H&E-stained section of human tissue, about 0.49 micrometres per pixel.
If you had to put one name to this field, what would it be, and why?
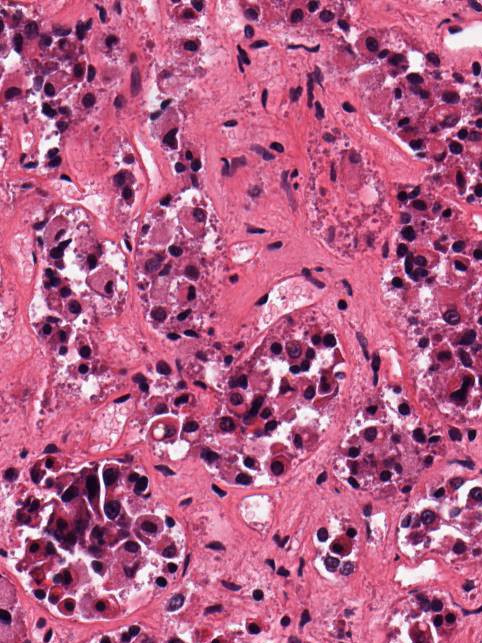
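Let me see: this is the pars distalis of the pituitary. The cells sit in rounded nests, and bands of fibrous stroma run between them across the whole field. Many nest cells have abundant pink granular cytoplasm, some are pale and vacuolated, and that pink-and-pale mix is what I go by.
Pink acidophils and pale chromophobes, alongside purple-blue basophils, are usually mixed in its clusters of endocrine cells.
Narrow clear clefts around several nests are shrinkage from processing.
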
